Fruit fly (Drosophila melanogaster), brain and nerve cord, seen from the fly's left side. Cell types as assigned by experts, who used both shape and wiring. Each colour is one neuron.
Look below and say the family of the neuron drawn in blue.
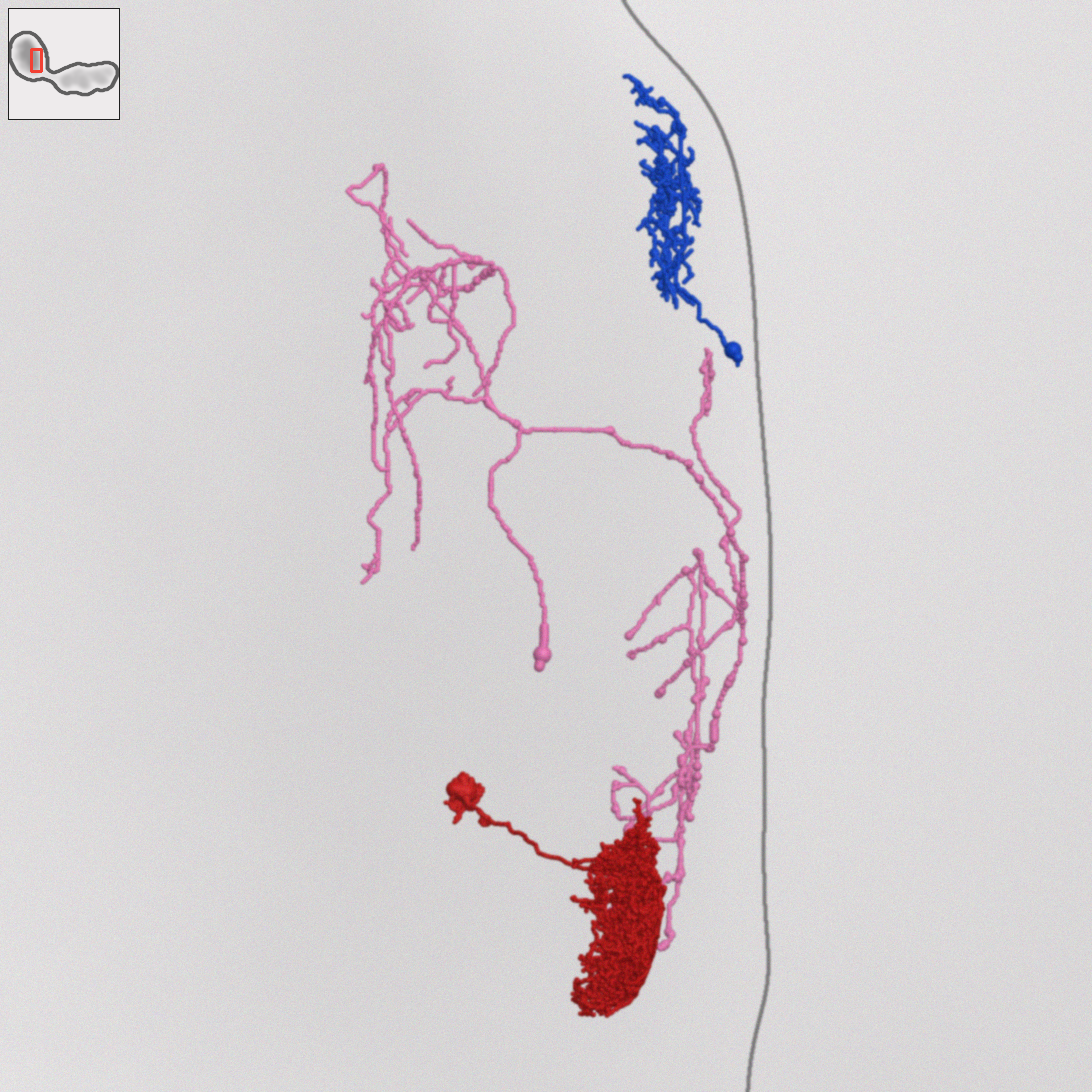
LPi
